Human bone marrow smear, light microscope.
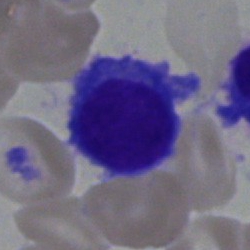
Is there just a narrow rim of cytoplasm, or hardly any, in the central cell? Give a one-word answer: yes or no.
Yes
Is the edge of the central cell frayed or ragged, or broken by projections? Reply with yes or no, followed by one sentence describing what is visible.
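Yes. The cell outline is uneven and frayed rather than smooth.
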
